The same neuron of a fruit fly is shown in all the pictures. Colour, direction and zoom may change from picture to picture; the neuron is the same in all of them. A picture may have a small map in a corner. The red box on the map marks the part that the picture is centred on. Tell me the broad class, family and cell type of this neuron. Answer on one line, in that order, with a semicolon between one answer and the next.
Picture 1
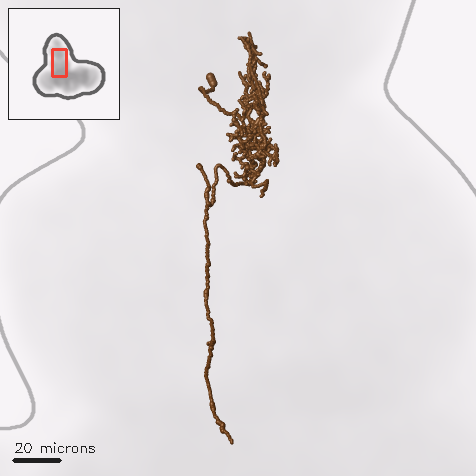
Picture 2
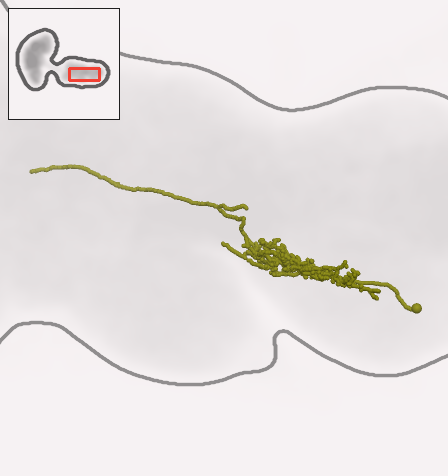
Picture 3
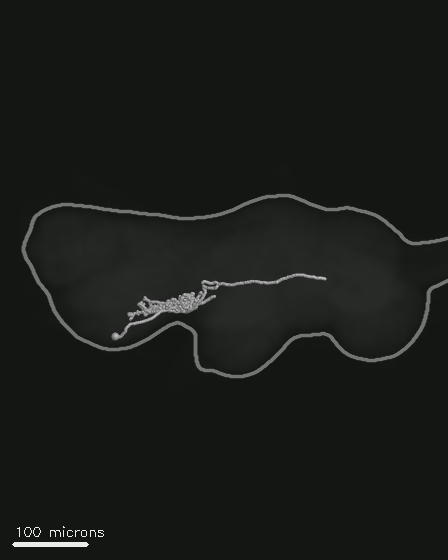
nerve-cord intrinsic neuron; hemilineage 10B; IN10B033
